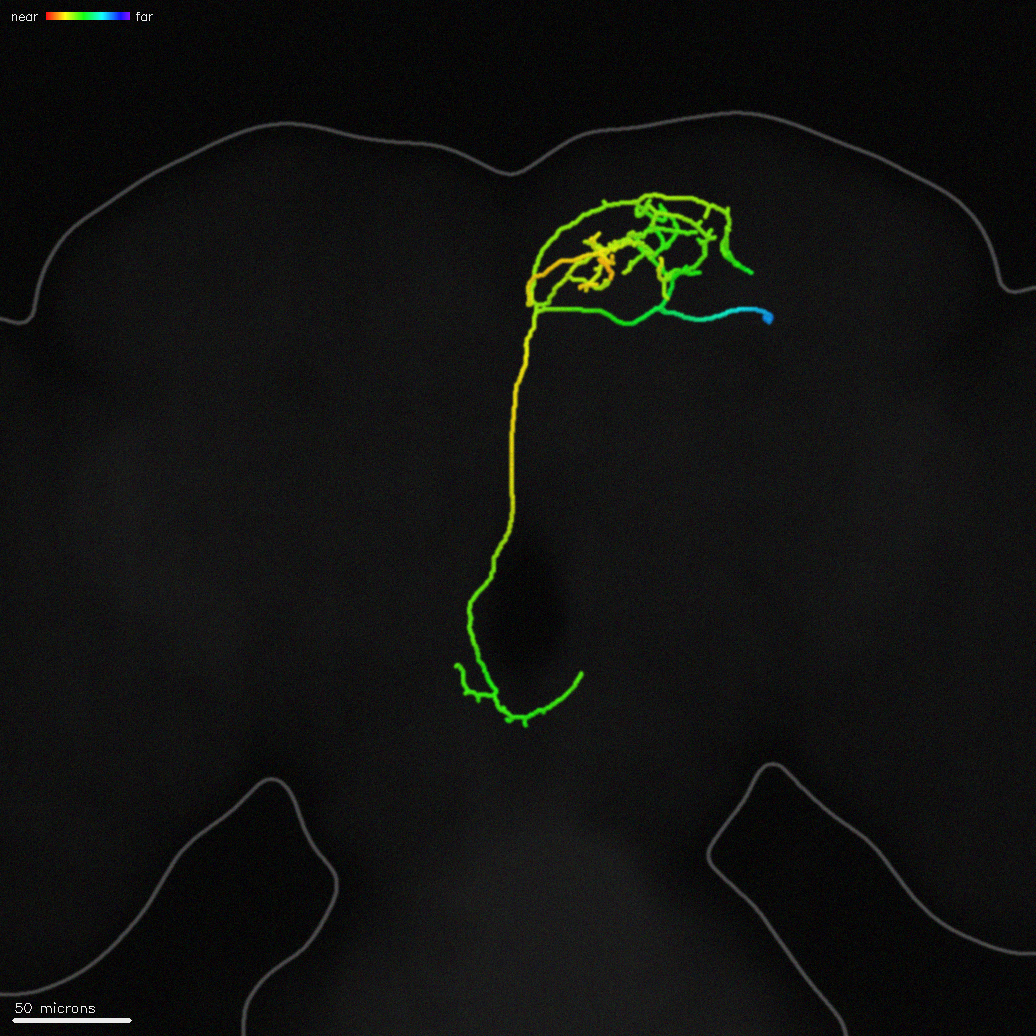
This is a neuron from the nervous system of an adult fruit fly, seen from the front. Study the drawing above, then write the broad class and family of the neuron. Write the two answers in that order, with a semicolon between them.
central-brain intrinsic neuron; hemilineage SMPpv2_dorsal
